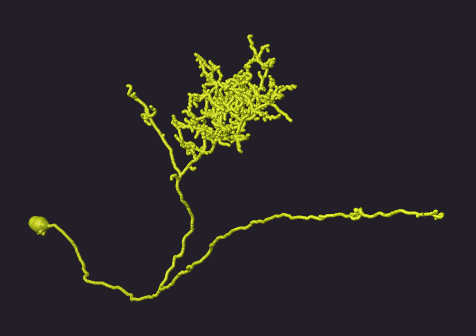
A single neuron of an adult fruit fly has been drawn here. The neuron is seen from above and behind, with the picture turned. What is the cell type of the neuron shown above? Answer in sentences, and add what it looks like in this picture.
It is of cell type LoVP13. It is a visual projection neuron. In this view it is wider than it is tall.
